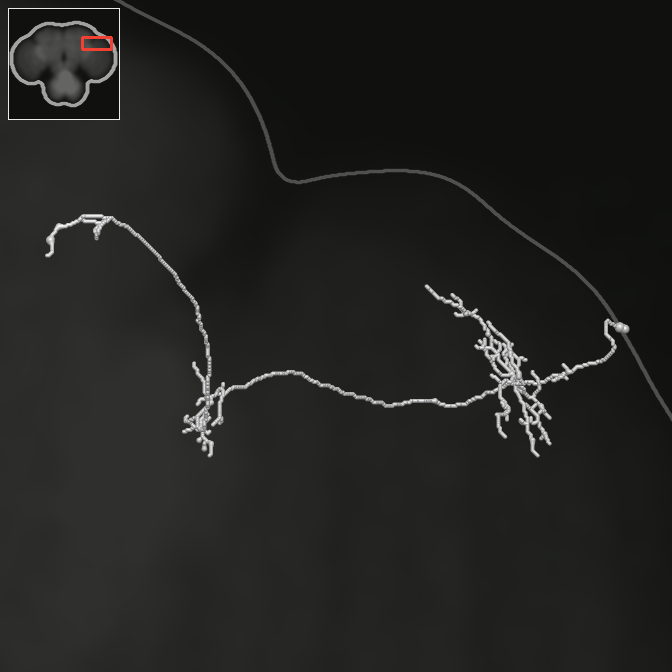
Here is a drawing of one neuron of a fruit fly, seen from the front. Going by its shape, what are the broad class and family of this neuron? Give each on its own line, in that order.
visual projection neuron
MeTu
